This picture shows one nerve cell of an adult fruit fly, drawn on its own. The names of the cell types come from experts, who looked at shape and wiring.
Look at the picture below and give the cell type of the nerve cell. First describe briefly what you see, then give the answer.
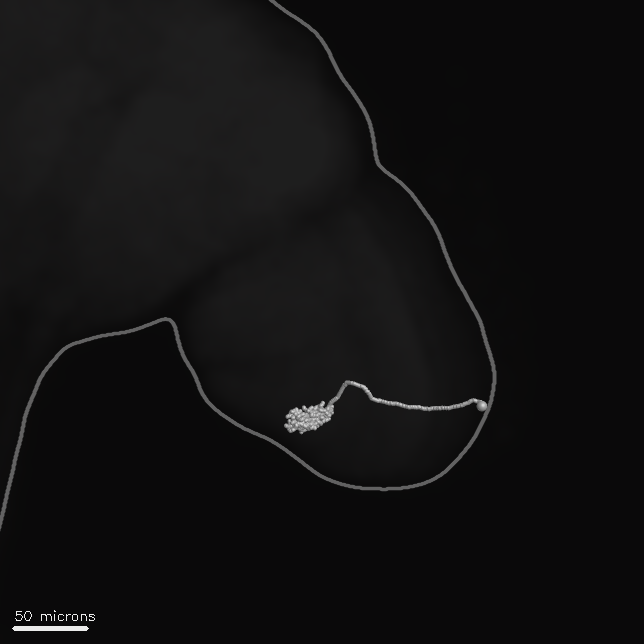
It lies in the brain. By the scale bar it is about 140 microns wide in this view. This is an optic-lobe intrinsic neuron. Its cell type is LPi34.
